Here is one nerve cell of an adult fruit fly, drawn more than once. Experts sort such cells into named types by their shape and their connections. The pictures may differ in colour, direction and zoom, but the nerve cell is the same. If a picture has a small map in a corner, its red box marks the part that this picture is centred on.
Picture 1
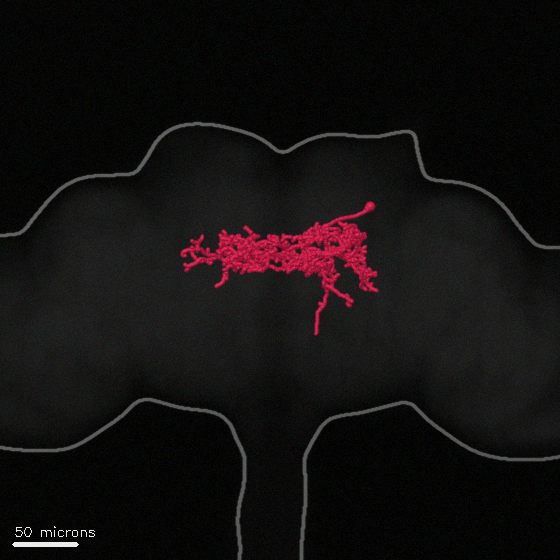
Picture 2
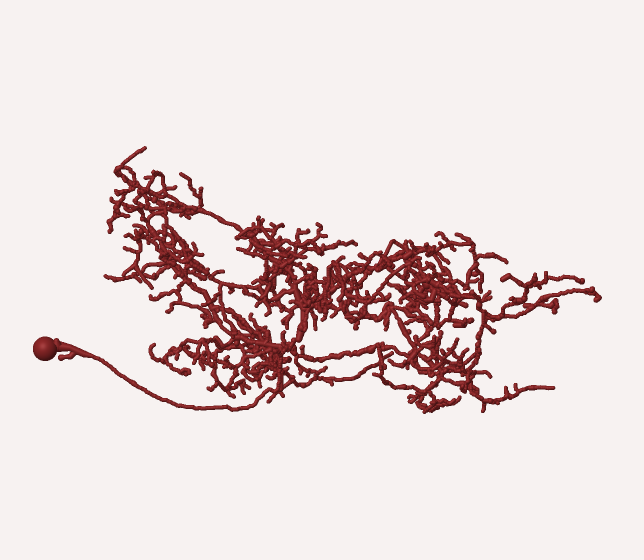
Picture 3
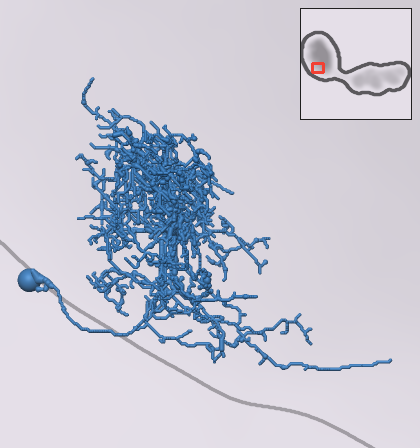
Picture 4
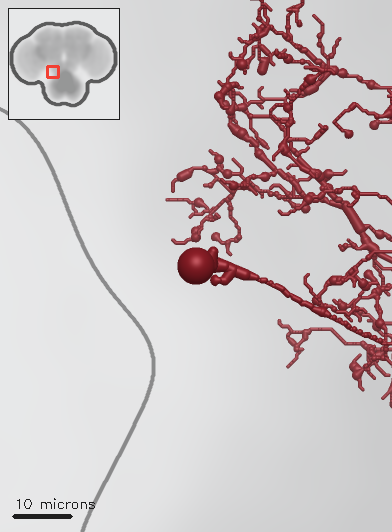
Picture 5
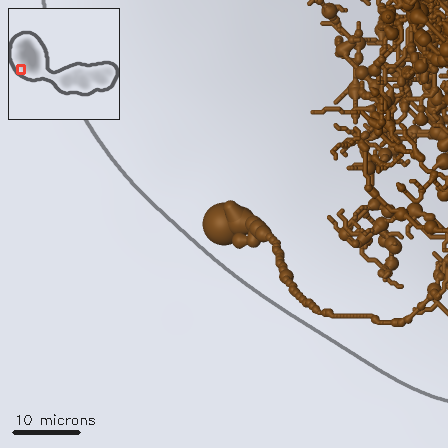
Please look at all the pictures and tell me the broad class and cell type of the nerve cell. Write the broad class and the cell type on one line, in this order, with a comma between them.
central-brain intrinsic neuron, GNG054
